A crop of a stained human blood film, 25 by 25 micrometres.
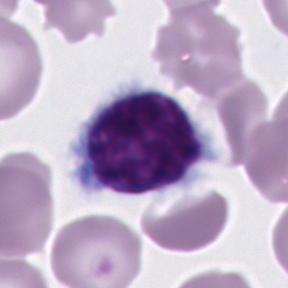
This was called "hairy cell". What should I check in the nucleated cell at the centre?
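This hairy cell's margin bears fine, hair-like projections, which go with the name.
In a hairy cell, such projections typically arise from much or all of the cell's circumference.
The cytoplasm is pale blue, and no granules are visible in it, which also goes with the name.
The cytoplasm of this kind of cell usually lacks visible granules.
The nucleus is round in outline and about 9 micrometres across, and no distinct nucleoli are visible in it.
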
